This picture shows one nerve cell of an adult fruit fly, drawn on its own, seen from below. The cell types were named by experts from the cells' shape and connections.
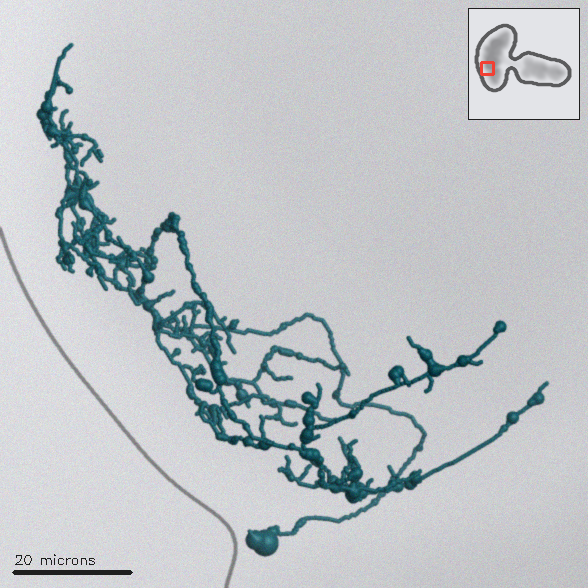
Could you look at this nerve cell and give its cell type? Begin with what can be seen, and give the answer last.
The cell body is at the bottom of the picture. From left to right in the picture it spans about 85 microns. Dozens of branch ends can be seen. Its broad class is central-brain intrinsic neuron. The cell type is CB4167.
